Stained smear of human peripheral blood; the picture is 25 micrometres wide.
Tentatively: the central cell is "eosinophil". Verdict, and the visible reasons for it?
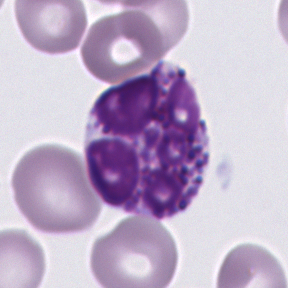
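No, this is a basophil rather than an eosinophil. Granule colour decides: the coarse, round granules scattered over the cell are dark blue-black, and they are densest along the right edge.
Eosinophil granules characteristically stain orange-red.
The dense, deep purple chromatin in the lobes and the coarse, round granules would suit an eosinophil too.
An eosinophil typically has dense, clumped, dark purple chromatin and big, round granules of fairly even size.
A little pale pinkish cytoplasm shows between the lobes, and a red cell touches the upper left edge.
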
